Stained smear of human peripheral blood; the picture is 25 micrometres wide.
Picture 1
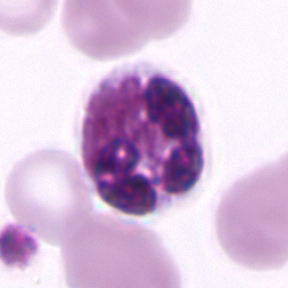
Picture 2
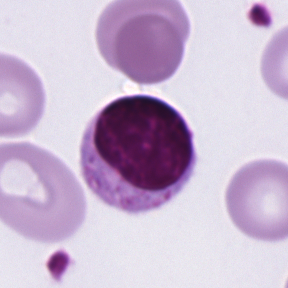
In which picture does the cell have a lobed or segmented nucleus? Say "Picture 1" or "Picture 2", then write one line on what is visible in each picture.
Picture 1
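In picture 1: The nucleus is divided into four or more separate lobes.
In picture 2: The nucleus is round to oval, with no lobes or indentation.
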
